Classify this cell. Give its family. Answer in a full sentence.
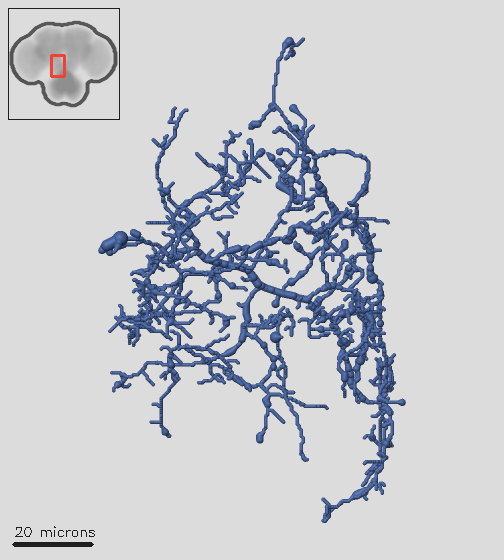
The family is hemilineage TRdl_b.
